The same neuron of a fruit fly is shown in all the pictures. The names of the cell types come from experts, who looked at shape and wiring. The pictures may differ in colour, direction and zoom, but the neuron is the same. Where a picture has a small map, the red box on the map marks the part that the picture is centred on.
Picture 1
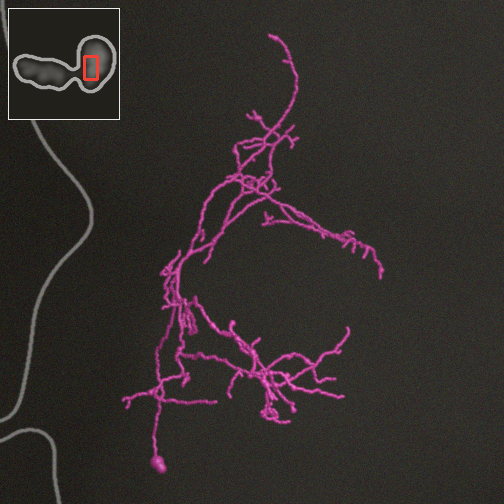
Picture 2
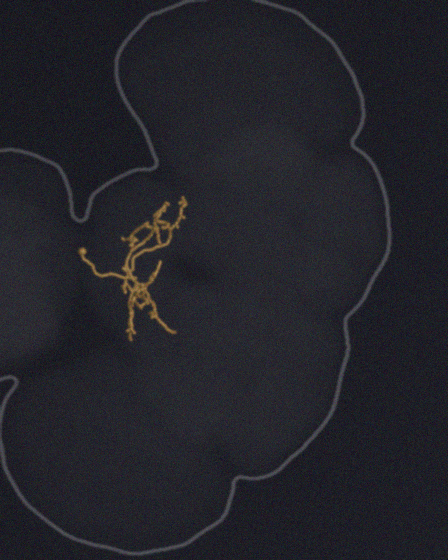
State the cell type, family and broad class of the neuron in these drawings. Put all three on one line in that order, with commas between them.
GNG646, hemilineage LB3, central-brain intrinsic neuron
